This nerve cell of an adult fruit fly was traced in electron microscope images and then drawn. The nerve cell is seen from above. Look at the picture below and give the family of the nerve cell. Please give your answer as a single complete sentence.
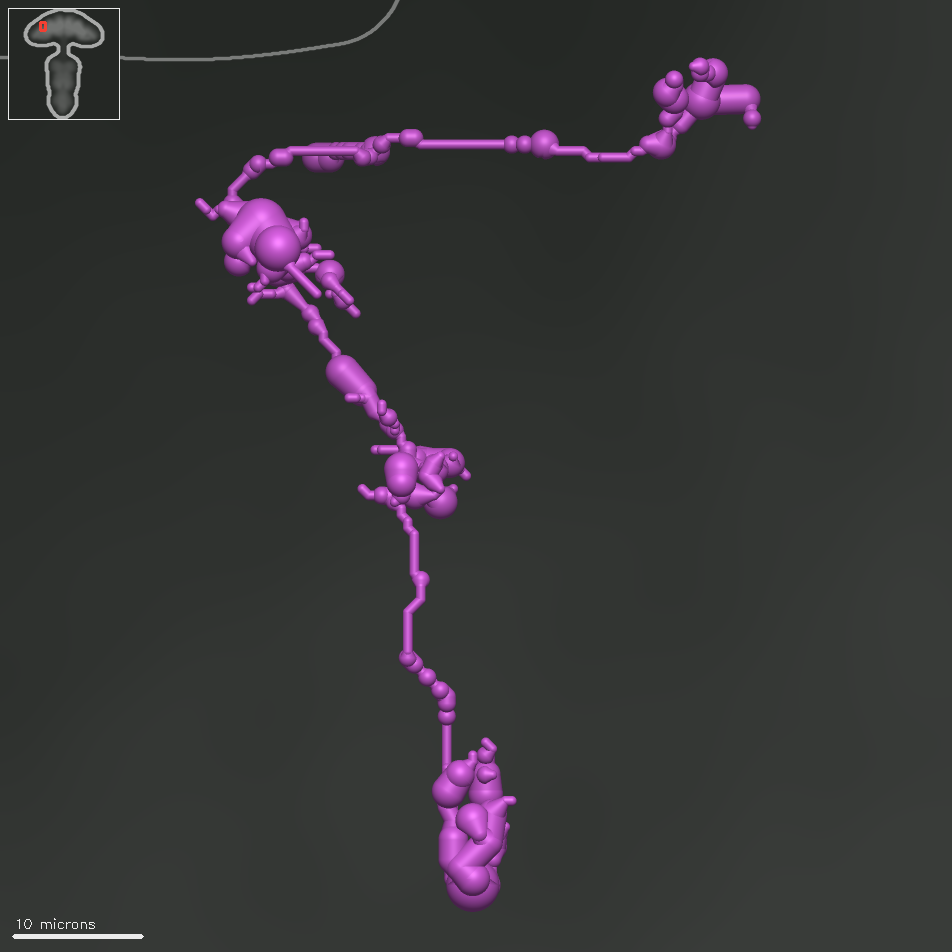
The nerve cell is sorted into family Mi.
